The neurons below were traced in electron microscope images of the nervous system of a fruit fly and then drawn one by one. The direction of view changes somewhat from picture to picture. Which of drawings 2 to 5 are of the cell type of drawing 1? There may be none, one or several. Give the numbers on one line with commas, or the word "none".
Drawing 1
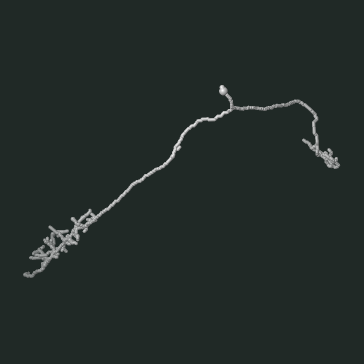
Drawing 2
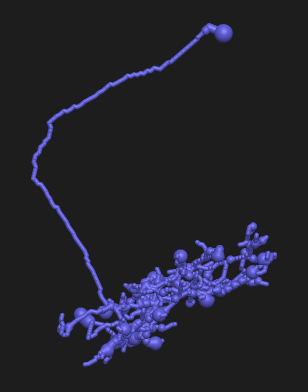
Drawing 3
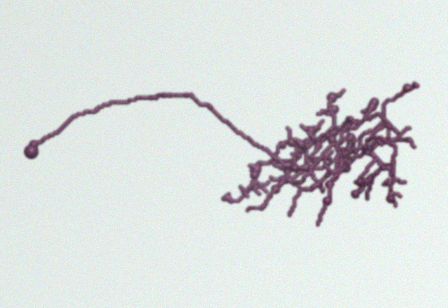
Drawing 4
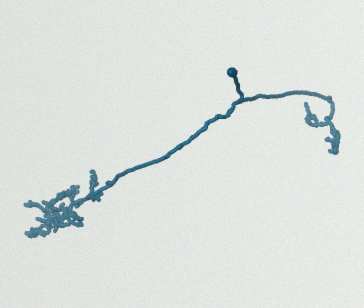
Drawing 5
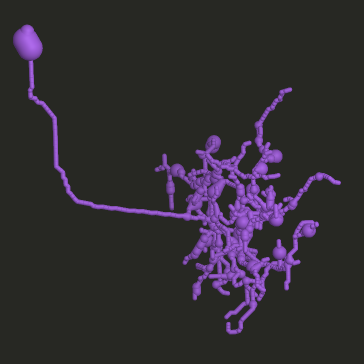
4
